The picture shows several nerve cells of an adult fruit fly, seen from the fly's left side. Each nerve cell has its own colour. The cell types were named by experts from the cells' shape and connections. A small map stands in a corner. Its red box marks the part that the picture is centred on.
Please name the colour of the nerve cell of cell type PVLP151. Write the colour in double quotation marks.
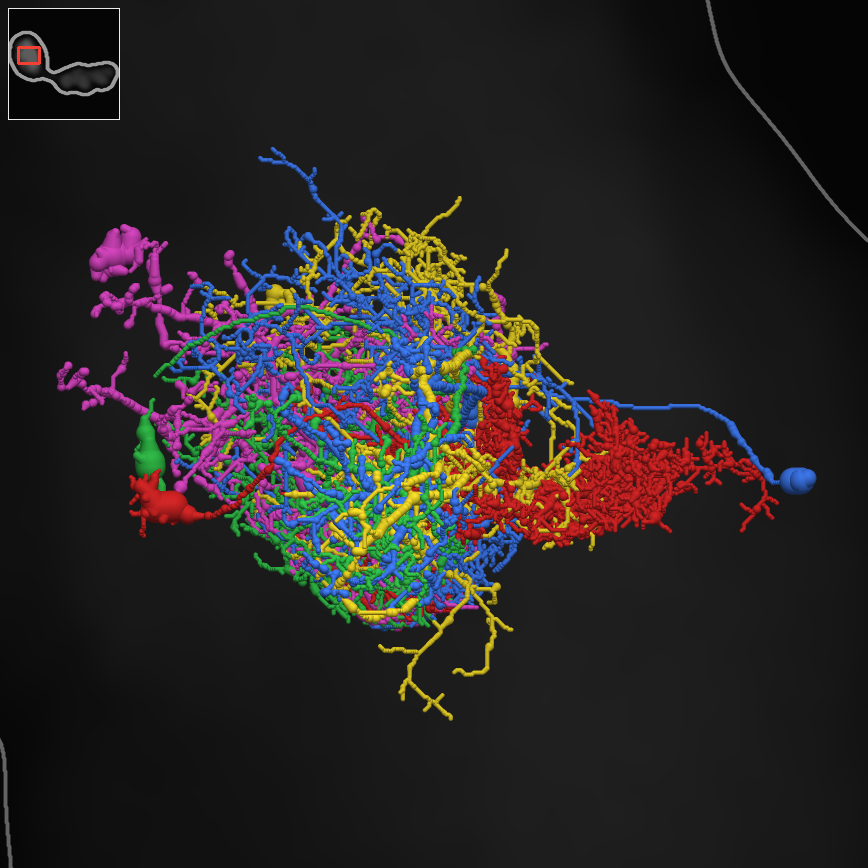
"yellow"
